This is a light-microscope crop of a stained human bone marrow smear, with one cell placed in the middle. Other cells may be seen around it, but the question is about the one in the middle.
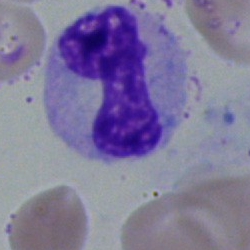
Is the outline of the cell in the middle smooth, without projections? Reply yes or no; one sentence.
Yes, the cell has an outline that is smooth instead of rough.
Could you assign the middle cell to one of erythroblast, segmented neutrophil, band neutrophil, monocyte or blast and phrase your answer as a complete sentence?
Here the cell in the middle is a band neutrophil.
